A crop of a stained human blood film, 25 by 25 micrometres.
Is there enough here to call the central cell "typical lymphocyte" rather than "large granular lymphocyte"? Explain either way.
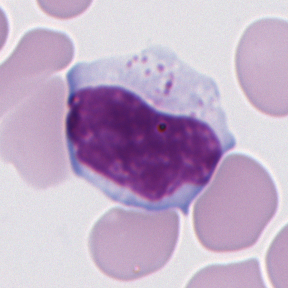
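It's a large granular lymphocyte. What settles it is the small group of reddish-purple granules sitting in the cytoplasm above the nucleus.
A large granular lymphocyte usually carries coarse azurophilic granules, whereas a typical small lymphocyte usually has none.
The pale blue-grey cytoplasm also forms its widest band above the nucleus.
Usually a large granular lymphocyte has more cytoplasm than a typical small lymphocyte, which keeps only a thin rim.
Beyond that, the outline is irregular and somewhat angular rather than smoothly round, the chromatin is dark purple and coarsely mottled, and the nucleus is about 14 by 8 micrometres.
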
